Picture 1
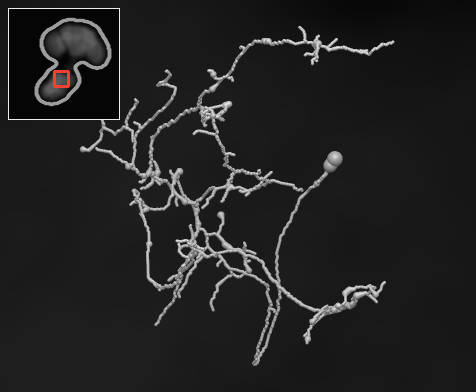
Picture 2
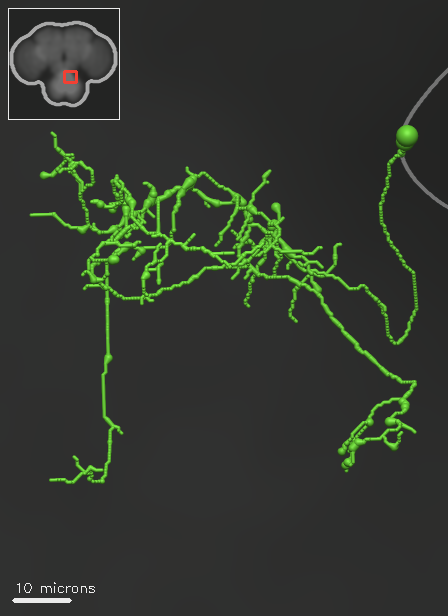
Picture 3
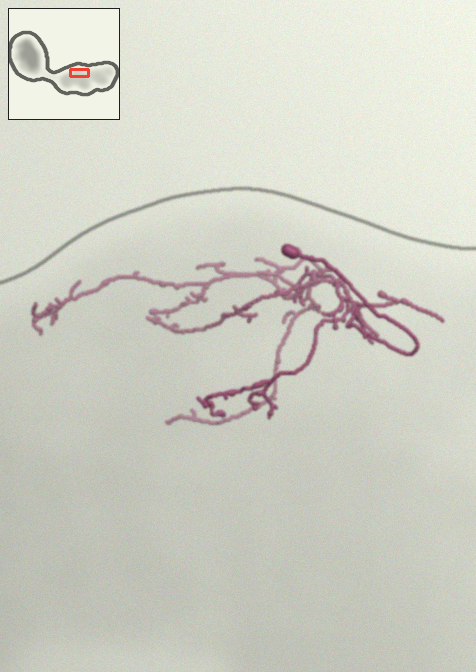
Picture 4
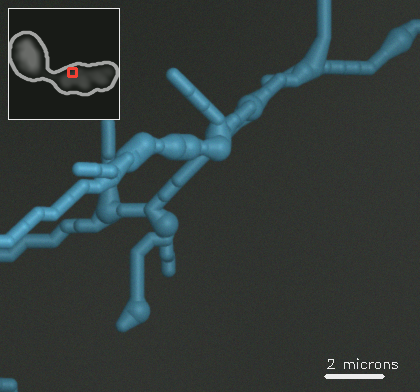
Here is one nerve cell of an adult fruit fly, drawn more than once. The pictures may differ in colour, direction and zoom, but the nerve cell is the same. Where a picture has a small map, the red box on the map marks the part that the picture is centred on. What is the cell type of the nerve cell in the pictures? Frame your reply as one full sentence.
By cell type, this nerve cell is classified as IN11B016_c.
